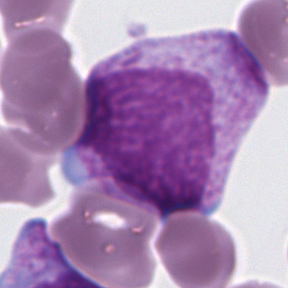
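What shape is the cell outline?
Angular, with straight edges and corners instead of a smooth circle.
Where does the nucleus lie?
Off-centre, toward the lower left of the cell.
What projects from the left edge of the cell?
A small pale blue bulge.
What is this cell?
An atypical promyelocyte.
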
